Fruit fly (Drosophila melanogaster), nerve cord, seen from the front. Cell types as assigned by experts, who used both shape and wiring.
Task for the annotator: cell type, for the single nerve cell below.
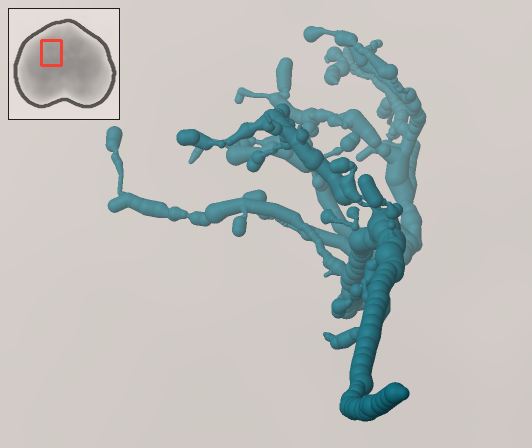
DNa15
